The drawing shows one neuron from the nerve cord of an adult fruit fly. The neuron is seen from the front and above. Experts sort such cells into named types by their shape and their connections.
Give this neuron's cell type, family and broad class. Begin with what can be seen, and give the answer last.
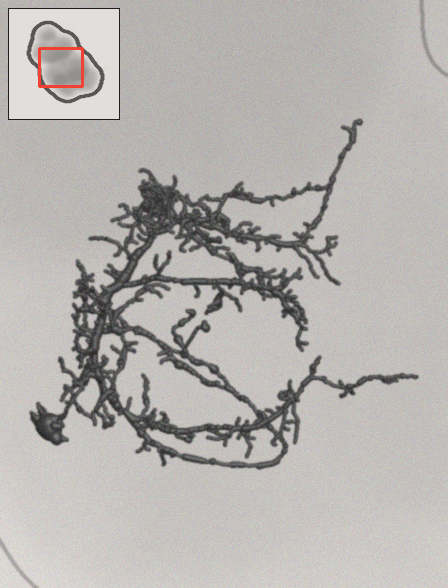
More than a hundred branch ends can be seen. As drawn here it is about as wide as it is tall. The cell type is IN12A044. The family is hemilineage 12A. It is a nerve-cord intrinsic neuron.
